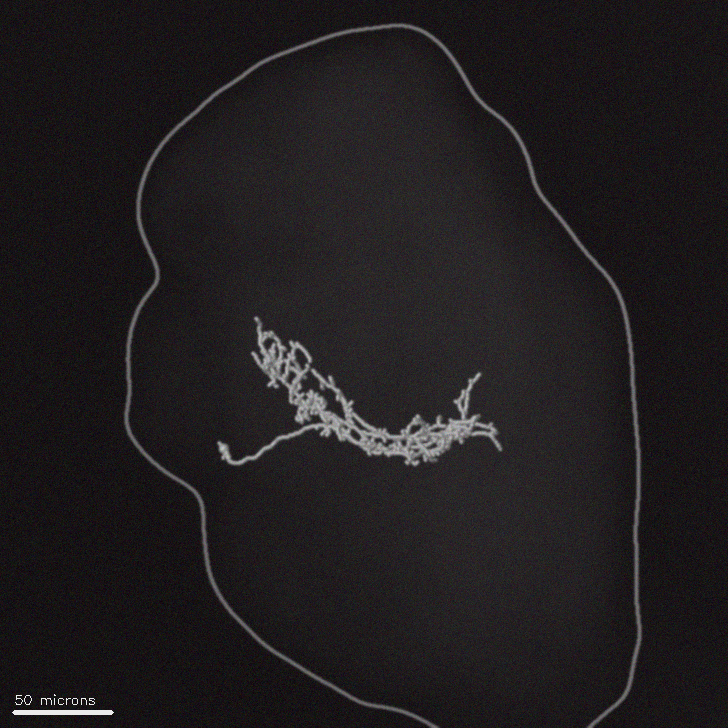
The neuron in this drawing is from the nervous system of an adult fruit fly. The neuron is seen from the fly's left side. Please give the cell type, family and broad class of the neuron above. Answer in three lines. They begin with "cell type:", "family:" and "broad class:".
cell type: WED017
family: hemilineage LALa1_posterior
broad class: central-brain intrinsic neuron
